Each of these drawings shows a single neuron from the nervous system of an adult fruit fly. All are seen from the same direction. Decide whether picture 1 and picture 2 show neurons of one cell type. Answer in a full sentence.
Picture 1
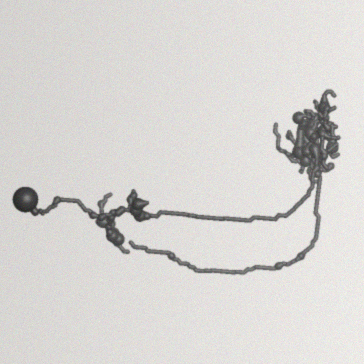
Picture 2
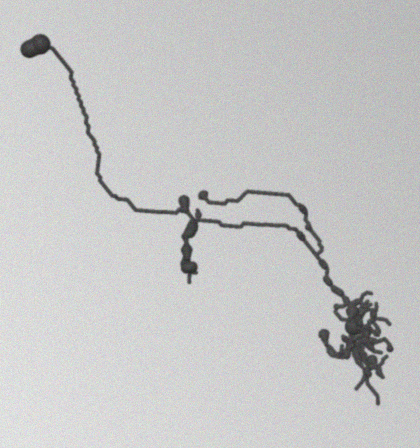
They are of different cell types.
